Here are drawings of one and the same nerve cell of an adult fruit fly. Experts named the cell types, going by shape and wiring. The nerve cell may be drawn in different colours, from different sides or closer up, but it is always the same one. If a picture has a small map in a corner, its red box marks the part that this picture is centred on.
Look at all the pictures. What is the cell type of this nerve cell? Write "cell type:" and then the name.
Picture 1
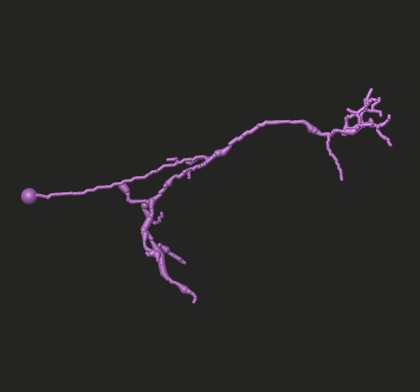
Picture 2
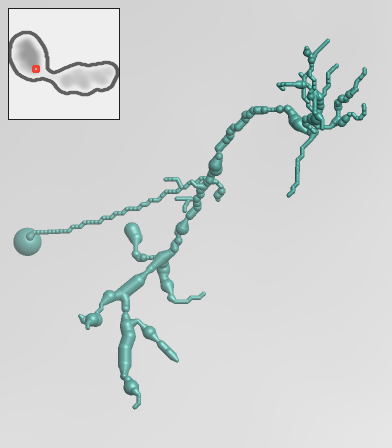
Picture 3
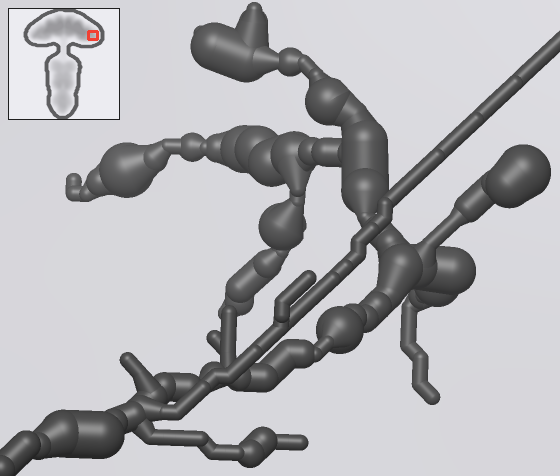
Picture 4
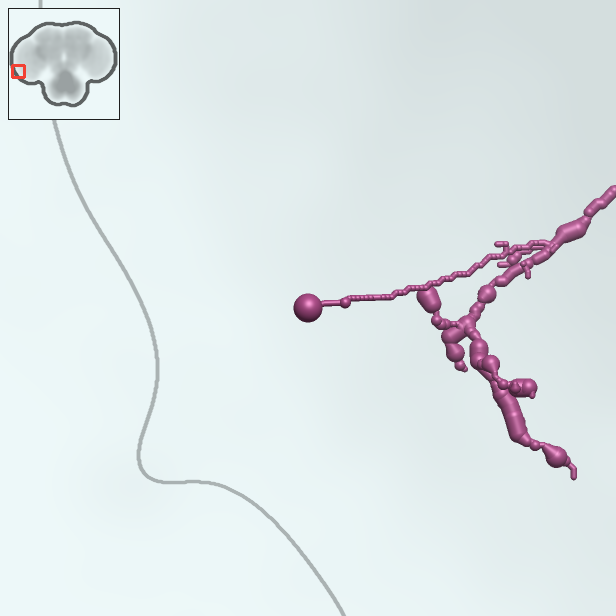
cell type: Mi13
